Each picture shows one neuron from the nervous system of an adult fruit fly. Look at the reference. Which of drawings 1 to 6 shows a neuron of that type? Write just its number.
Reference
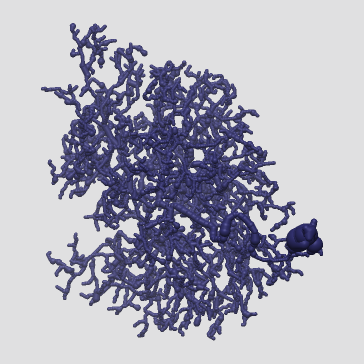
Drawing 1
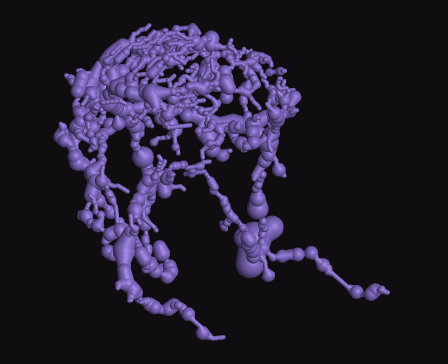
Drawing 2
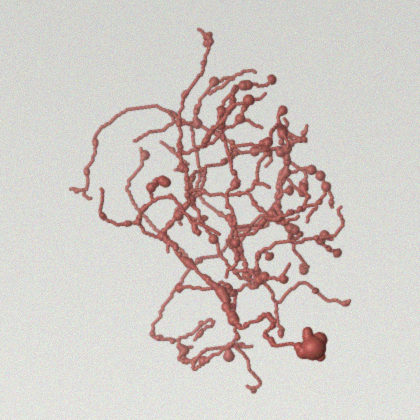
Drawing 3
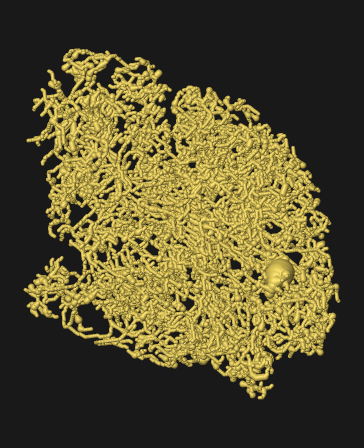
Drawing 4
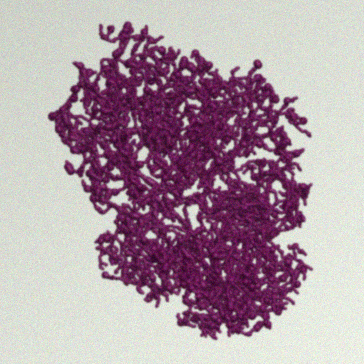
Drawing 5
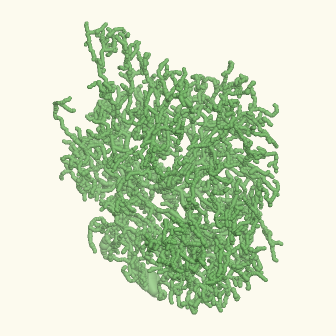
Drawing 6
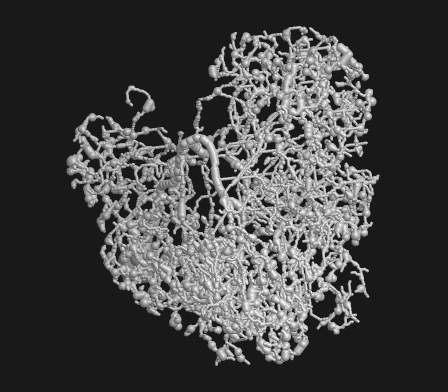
5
